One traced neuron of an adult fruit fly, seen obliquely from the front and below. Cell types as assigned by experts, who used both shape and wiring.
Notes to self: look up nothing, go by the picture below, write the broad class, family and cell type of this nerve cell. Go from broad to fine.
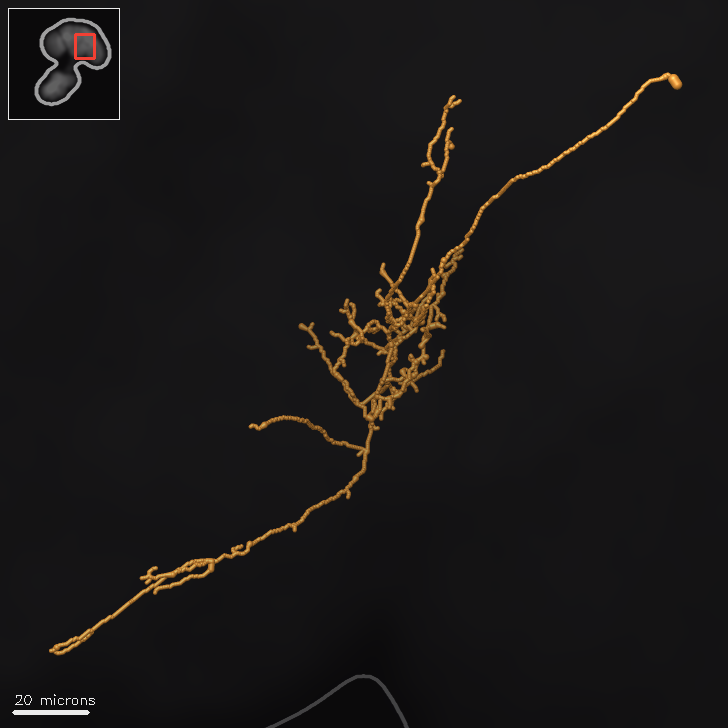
central-brain intrinsic neuron; hemilineage LALa1_posterior; CB2227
